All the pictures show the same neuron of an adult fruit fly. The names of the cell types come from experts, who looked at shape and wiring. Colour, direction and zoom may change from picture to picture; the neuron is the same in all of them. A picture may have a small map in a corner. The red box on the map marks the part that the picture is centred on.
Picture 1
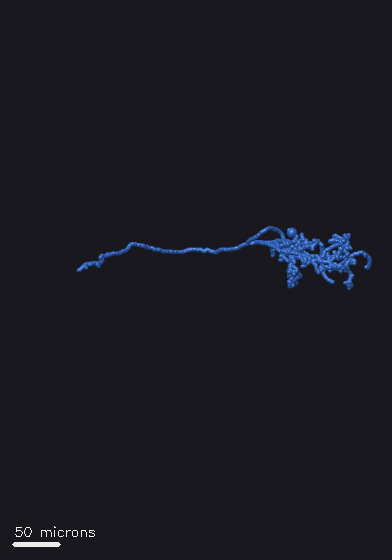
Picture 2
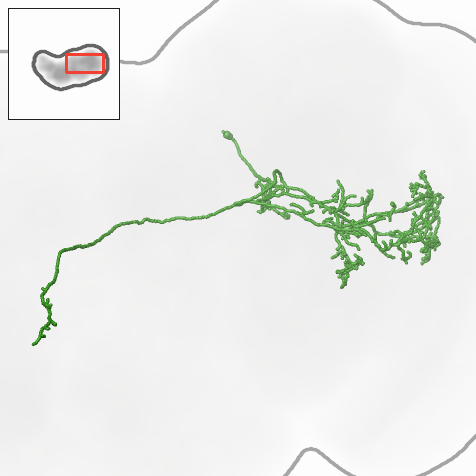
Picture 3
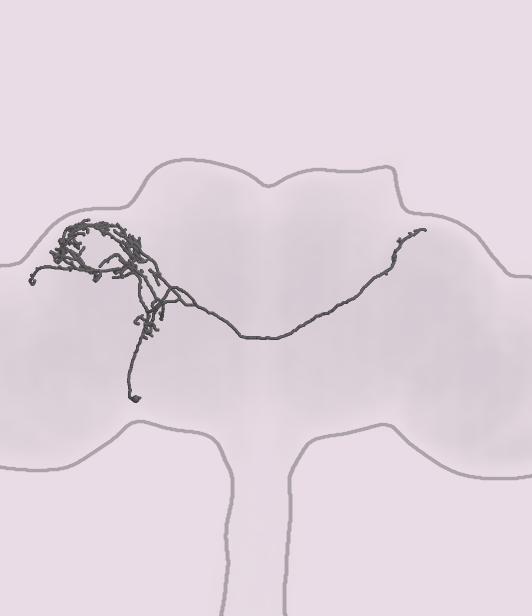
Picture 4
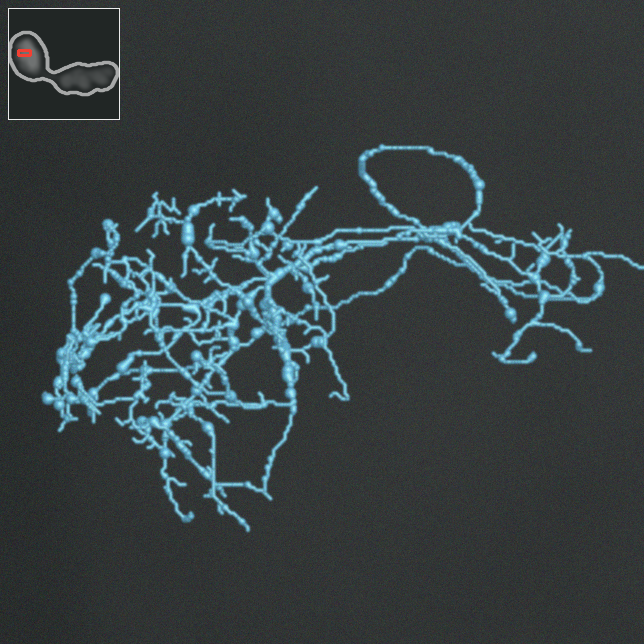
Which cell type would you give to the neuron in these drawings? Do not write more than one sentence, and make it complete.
The cell type AVLP524_b is the type of this neuron.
